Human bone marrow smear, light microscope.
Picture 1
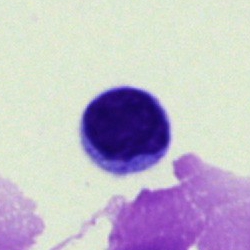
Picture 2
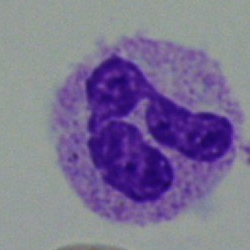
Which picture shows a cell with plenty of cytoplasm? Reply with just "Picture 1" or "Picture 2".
Picture 2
